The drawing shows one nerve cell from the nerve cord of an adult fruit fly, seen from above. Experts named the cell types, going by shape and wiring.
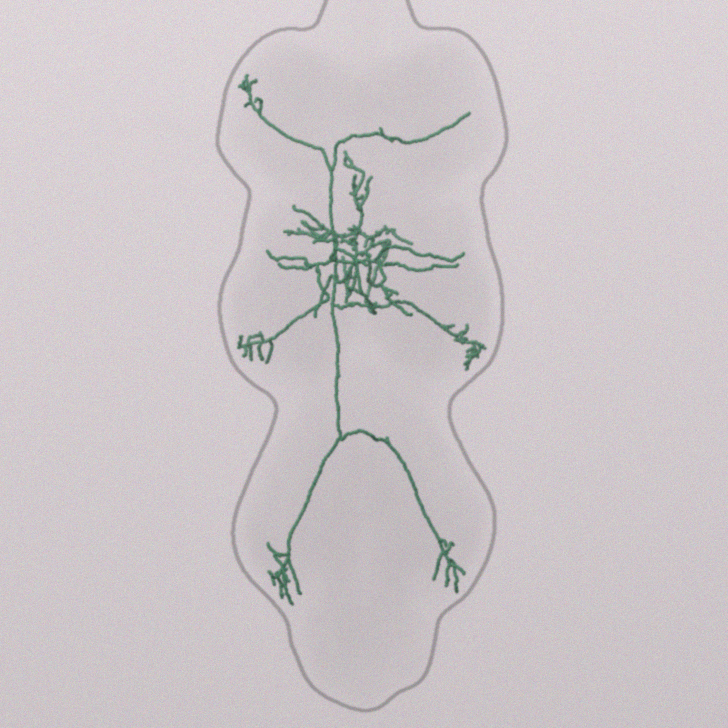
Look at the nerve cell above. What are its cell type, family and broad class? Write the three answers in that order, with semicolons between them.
IN06B035; hemilineage 06B; nerve-cord intrinsic neuron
